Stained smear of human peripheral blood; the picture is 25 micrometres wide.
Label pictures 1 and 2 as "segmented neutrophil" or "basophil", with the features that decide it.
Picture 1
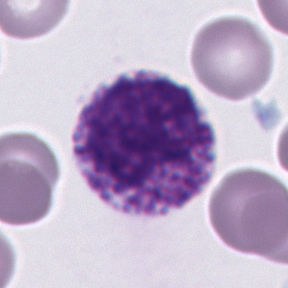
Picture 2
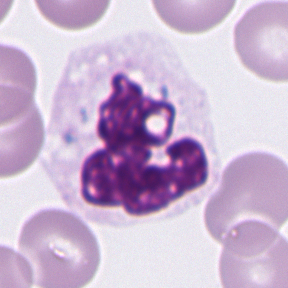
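Picture 1 shows the basophil, and picture 2 shows the segmented neutrophil. Start with picture 1: its granules are dark blue-purple, coarse and uneven in size.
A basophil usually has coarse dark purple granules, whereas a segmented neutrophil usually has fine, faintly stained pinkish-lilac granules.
Now look at picture 2, where the granules are fine, faint and lilac, set in abundant, very pale lilac cytoplasm. Back in picture 1, granules lie over the nucleus and blur its outline.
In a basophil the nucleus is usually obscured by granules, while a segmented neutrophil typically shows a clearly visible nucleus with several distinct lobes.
You can also see that the basophil's edge is finely bumpy where granules reach it. That cell is about 13 micrometres across, about 1.75 times as wide as a red cell lying whole in the same picture. In picture 2, the chromatin is dark purple and coarsely clumped, and no nucleoli are visible in the nucleus.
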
